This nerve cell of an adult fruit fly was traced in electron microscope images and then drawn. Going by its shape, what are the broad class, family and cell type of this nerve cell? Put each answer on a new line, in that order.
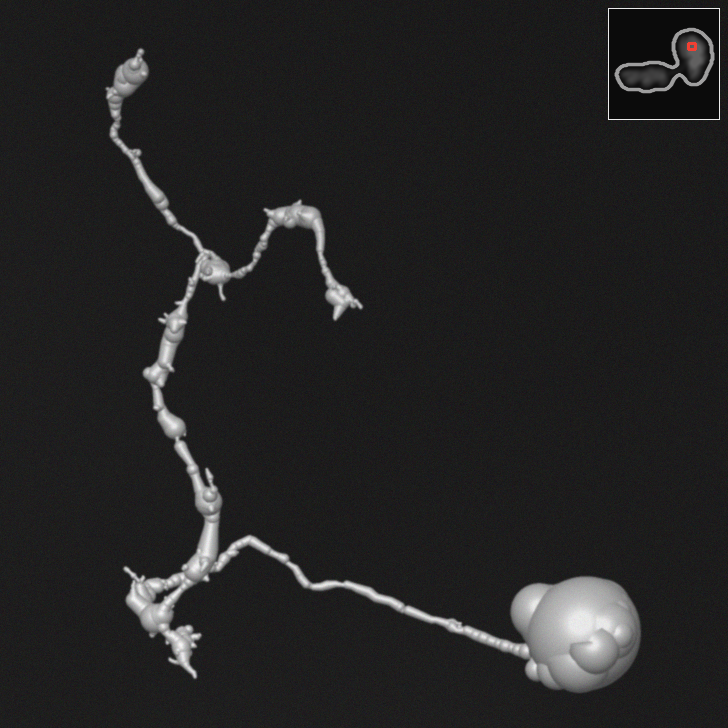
optic-lobe intrinsic neuron
Dm
Dm18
